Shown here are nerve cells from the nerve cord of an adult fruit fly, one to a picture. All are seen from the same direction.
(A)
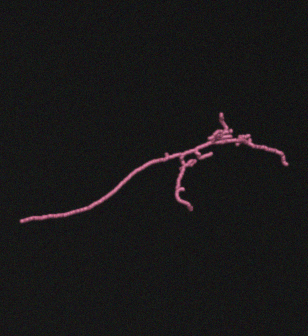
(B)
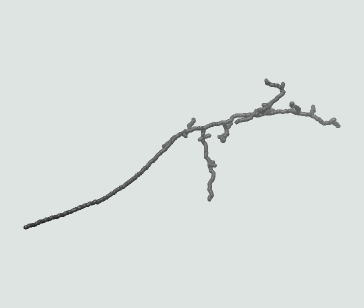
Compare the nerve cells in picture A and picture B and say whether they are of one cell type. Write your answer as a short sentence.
They are of the same cell type.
